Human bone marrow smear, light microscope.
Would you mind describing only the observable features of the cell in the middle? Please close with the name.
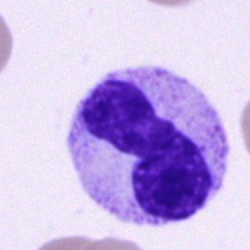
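You'll see the nucleus lying diagonally, upper left to lower right, with dark purple, coarsely clumped chromatin. There's plenty of pale lilac cytoplasm, and fine purple granules are scattered through it. It's a band neutrophil.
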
